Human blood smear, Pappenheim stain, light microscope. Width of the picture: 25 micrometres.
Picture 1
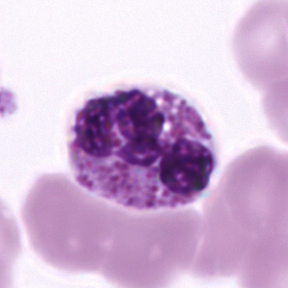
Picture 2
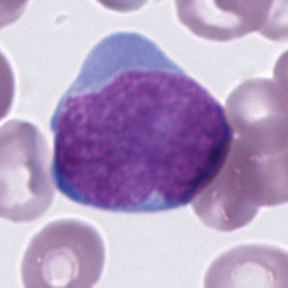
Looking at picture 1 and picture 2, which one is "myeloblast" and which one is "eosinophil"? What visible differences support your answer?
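Picture 1 shows an eosinophil, and picture 2 shows a myeloblast. The eosinophil has a rounded, smooth outline with no surface projections, whereas the outline of the myeloblast is irregular and somewhat angular. The eosinophil measures about 13 by 11 micrometres, and the myeloblast about 16 micrometres across. The cytoplasm of the eosinophil is pale pinkish, shows most clearly in the lower part of the cell, and is filled with many distinct reddish-purple granules.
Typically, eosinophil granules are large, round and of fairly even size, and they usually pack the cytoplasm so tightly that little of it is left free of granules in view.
In the myeloblast, by contrast, the cytoplasm shows no granules and no vacuoles. Its nucleus, about 16 by 12 micrometres, fills about 80% of the cell's area and has a small notch in its lower edge.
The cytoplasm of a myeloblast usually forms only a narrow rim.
The eosinophil's chromatin is dark purple and coarsely clumped, and no nucleoli are visible in its nuclear lobes.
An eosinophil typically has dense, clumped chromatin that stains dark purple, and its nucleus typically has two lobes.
Red cells press against the lower edge of the eosinophil and against the right side of the myeloblast.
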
